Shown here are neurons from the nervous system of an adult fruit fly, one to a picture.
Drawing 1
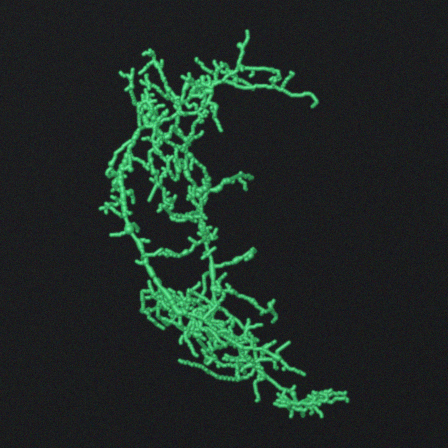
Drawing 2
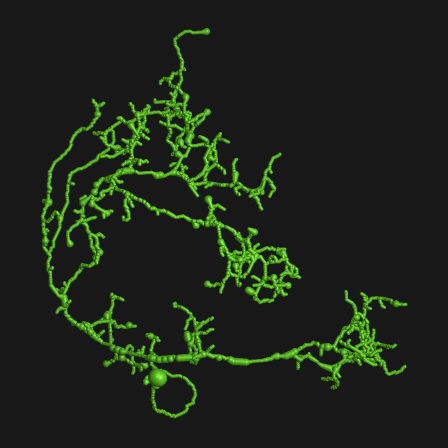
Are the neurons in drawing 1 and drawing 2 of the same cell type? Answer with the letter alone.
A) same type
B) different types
B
